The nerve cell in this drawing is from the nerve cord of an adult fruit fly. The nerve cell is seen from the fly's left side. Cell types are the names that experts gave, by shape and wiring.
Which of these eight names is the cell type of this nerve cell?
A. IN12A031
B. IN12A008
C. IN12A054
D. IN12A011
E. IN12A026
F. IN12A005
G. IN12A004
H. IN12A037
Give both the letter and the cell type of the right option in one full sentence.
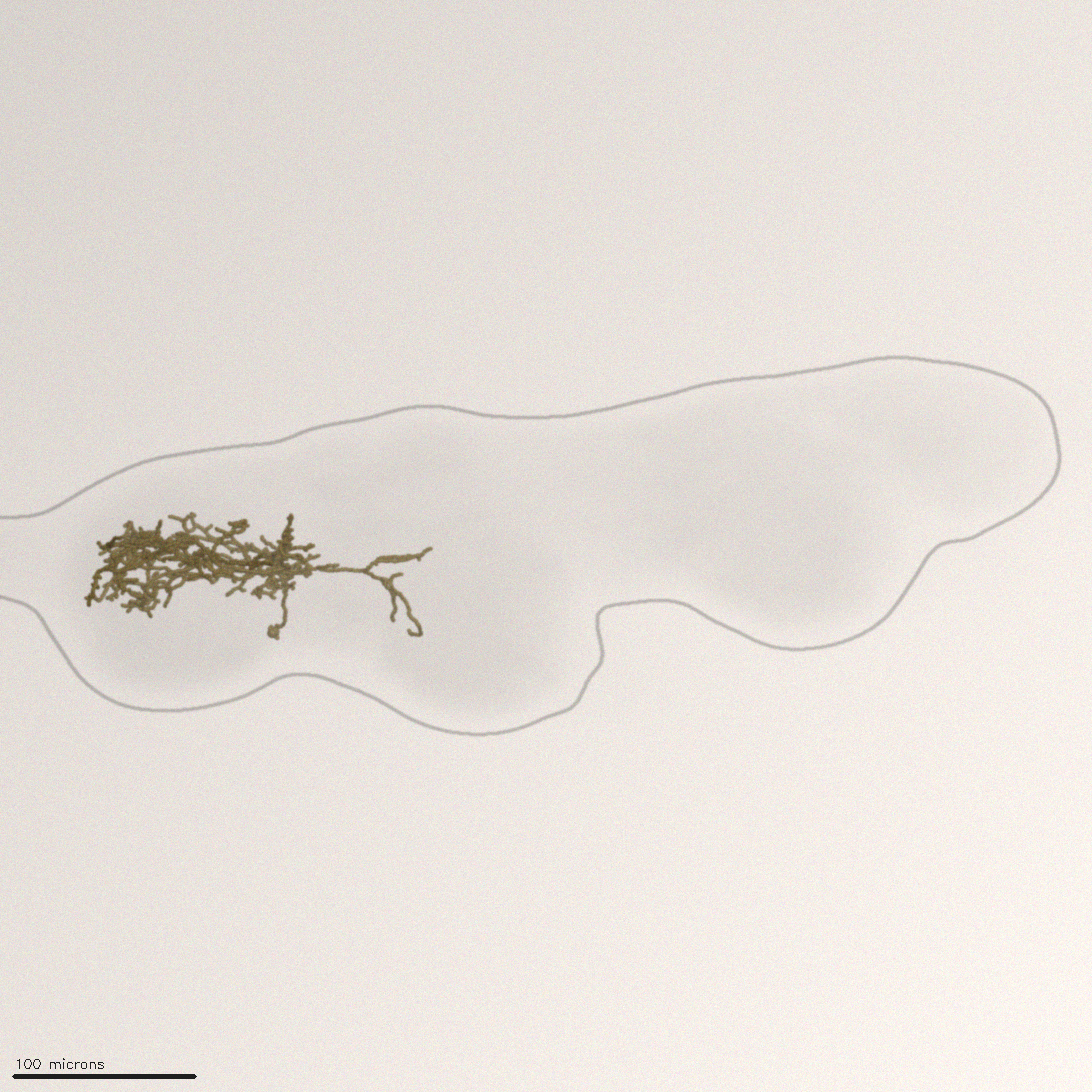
The cell type to which the nerve cell belongs is option H, IN12A037.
